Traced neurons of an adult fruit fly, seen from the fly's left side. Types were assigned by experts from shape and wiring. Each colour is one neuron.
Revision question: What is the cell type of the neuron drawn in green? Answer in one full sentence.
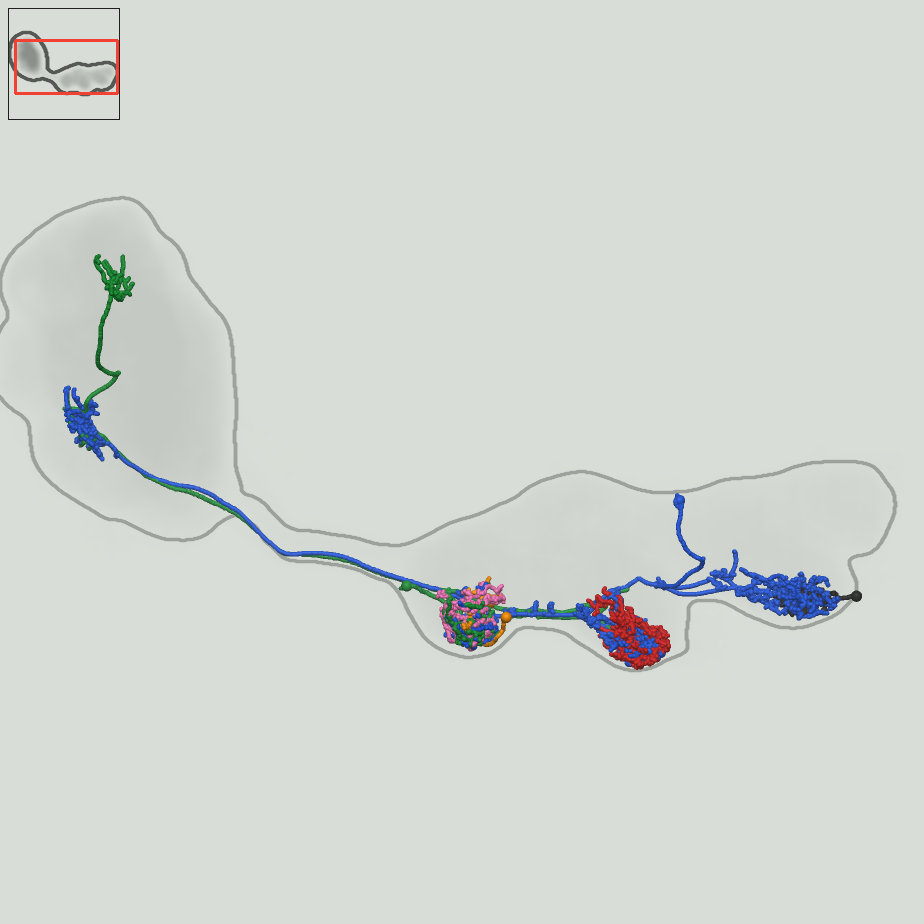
This neuron belongs to the cell type AN17A062.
